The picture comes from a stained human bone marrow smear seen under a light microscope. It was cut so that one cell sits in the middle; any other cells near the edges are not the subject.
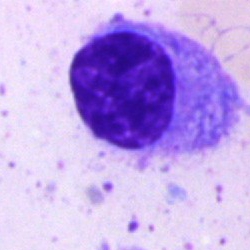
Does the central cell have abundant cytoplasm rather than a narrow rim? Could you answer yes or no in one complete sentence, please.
Yes, the cell holds plenty of cytoplasm.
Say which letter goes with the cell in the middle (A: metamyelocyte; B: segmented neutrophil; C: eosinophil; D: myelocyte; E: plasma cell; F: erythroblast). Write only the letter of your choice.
E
